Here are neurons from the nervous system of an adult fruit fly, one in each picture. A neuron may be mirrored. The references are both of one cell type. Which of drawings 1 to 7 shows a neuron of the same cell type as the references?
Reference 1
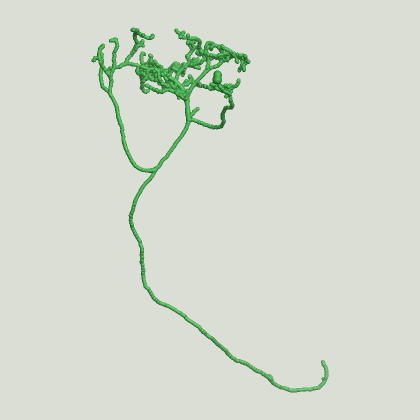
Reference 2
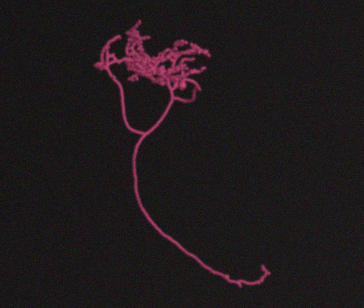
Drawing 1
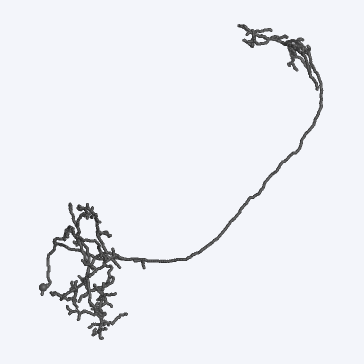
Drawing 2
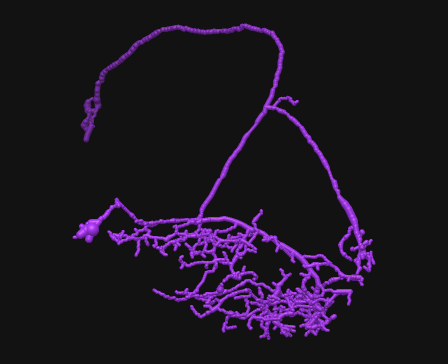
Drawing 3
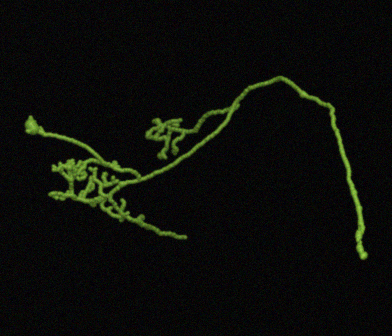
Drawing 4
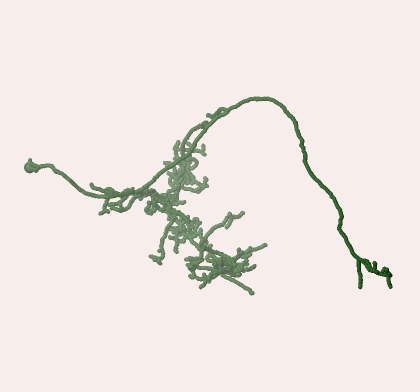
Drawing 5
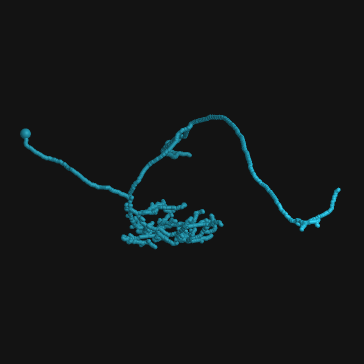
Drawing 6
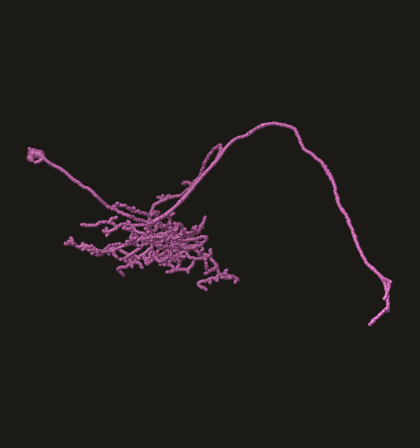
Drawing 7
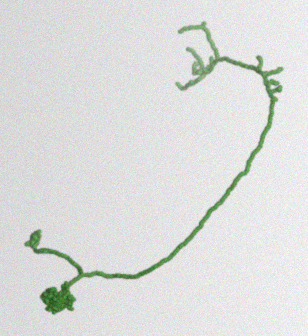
6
